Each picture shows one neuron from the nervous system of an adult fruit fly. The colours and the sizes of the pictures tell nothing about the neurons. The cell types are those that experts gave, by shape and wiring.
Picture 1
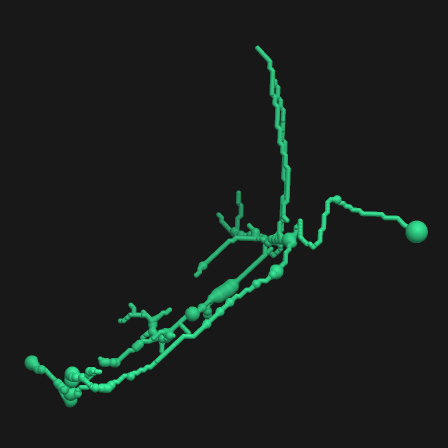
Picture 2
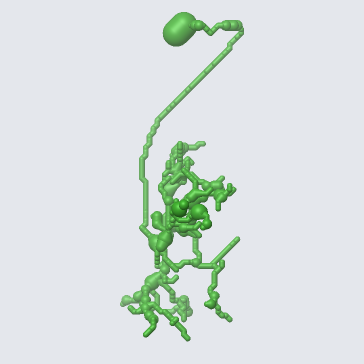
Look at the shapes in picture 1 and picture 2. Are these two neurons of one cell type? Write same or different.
different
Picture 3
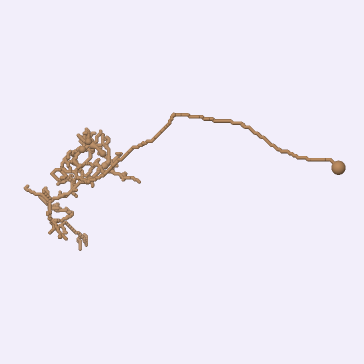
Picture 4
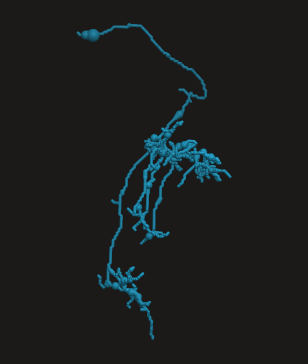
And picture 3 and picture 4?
different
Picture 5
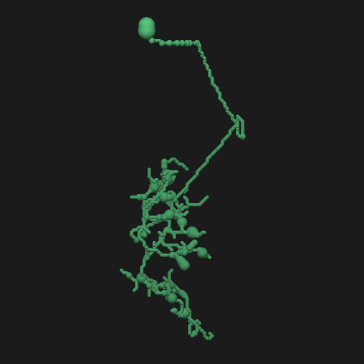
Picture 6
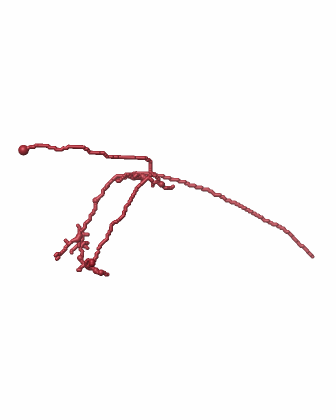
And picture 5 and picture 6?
different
